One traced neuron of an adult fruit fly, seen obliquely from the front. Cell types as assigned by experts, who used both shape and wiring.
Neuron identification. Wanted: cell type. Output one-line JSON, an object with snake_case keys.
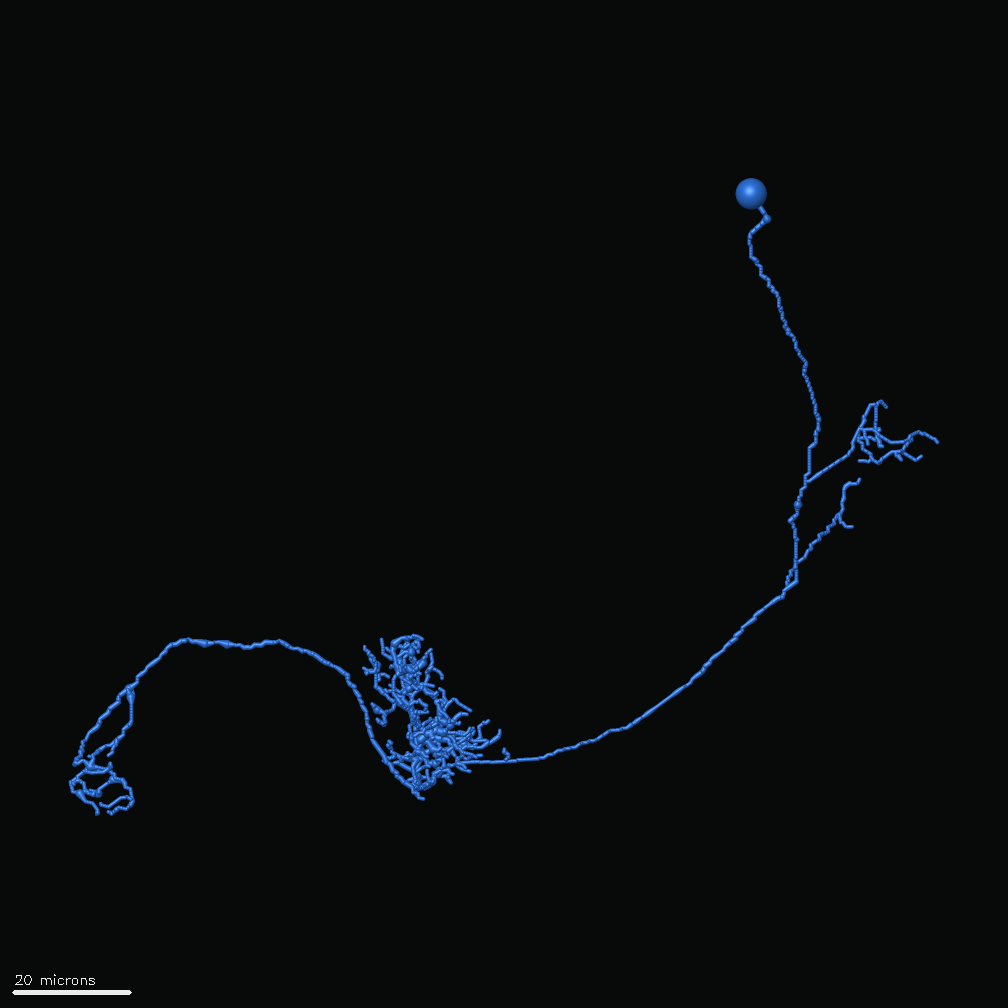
{"cell_type": "PFR_a"}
